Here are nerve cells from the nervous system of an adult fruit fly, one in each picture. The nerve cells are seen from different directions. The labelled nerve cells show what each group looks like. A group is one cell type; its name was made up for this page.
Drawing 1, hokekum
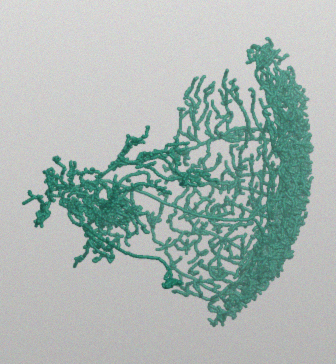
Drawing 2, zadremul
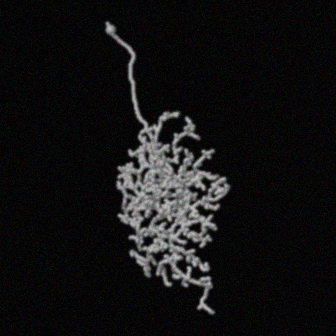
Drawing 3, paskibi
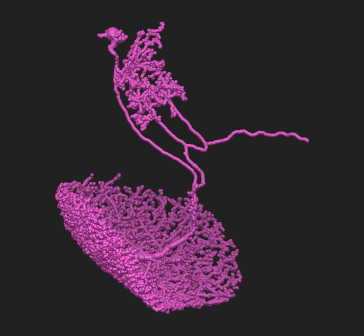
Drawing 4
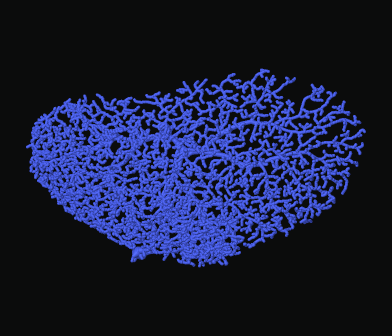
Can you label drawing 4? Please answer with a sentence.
It belongs to paskibi.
